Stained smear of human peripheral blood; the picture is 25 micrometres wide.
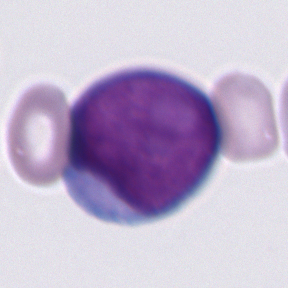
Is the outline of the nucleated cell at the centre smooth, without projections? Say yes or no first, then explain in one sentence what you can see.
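Yes. The cell outline is smooth, without surface projections.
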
